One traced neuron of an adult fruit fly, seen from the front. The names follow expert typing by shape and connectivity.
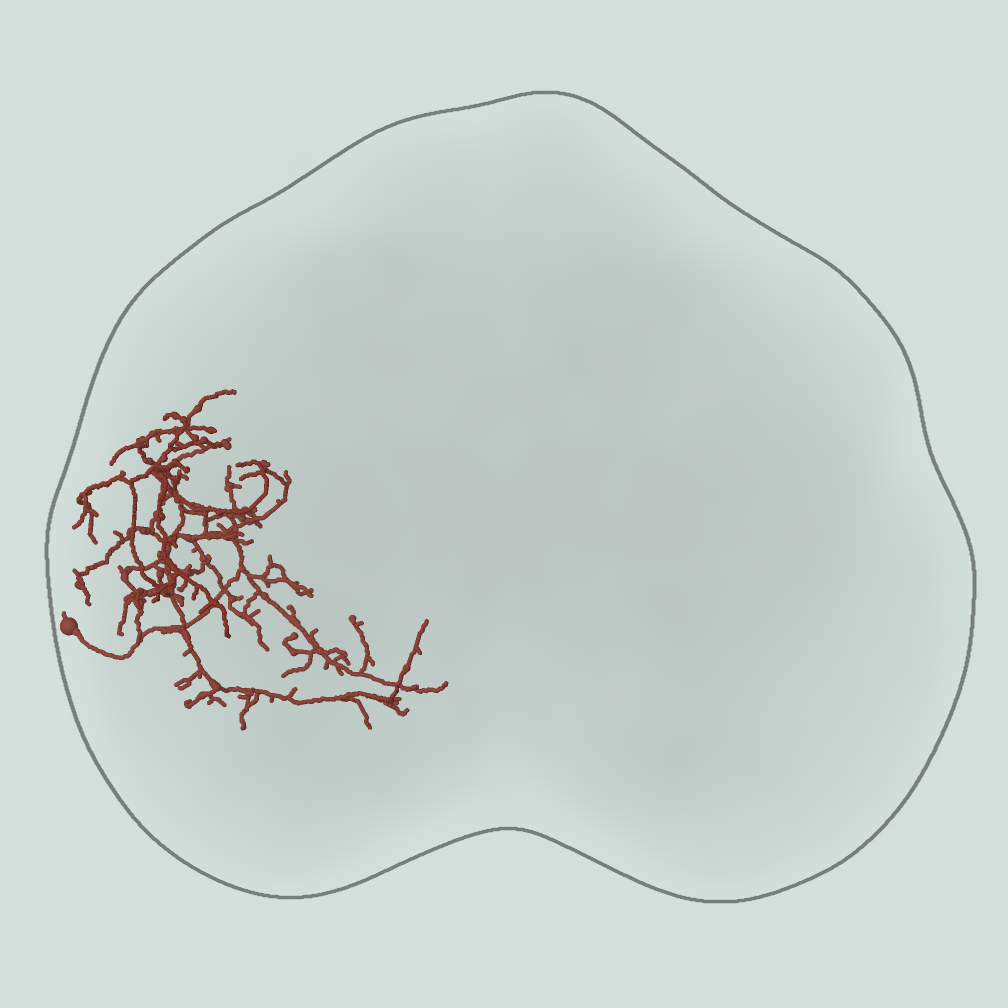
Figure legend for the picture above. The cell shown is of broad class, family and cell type: nerve-cord intrinsic neuron; hemilineage 03A; IN03A085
